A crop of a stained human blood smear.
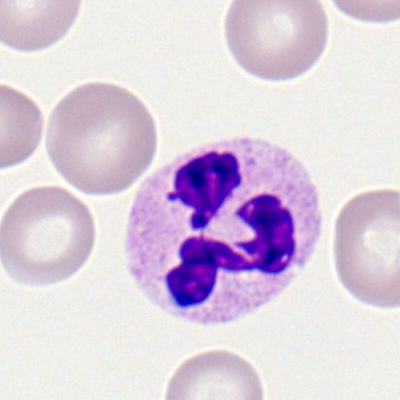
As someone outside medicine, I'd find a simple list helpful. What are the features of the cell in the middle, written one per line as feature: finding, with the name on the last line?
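Outline: smoothly rounded
Nucleus: three separate lobes
Lobe connections: thin strands of chromatin
Chromatin: dark purple, coarsely clumped
Name: segmented neutrophil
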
